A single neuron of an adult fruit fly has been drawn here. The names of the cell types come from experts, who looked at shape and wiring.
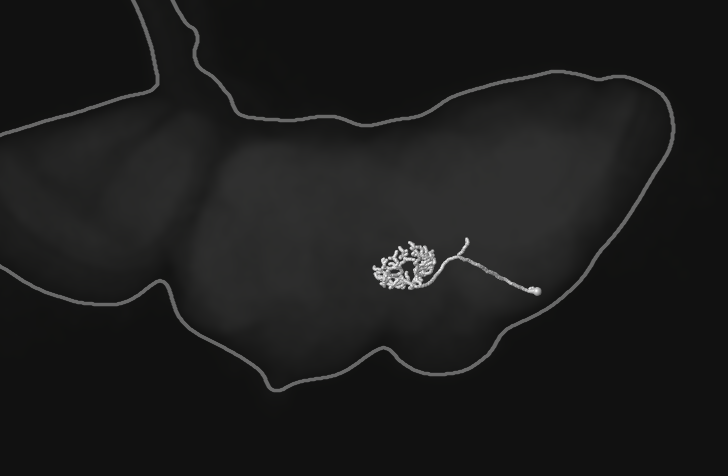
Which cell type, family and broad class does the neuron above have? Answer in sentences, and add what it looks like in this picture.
Its cell type is ER2_a. The family is hemilineage EBa1. Its broad class is central-brain intrinsic neuron. It is in the brain and does not reach the nerve cord. The cell body can be seen on the right of the picture.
